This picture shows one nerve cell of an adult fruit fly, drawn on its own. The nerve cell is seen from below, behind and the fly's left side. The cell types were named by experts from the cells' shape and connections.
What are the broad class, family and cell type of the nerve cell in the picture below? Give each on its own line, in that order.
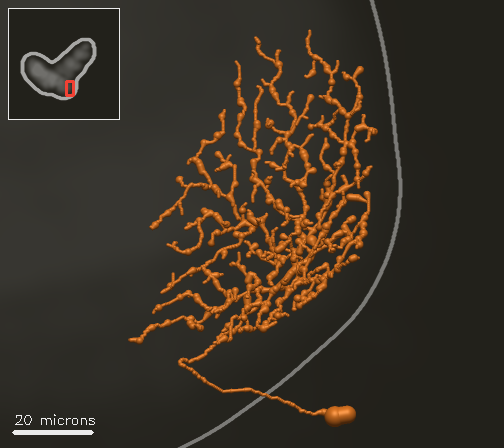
optic-lobe intrinsic neuron
Dm
Dm18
